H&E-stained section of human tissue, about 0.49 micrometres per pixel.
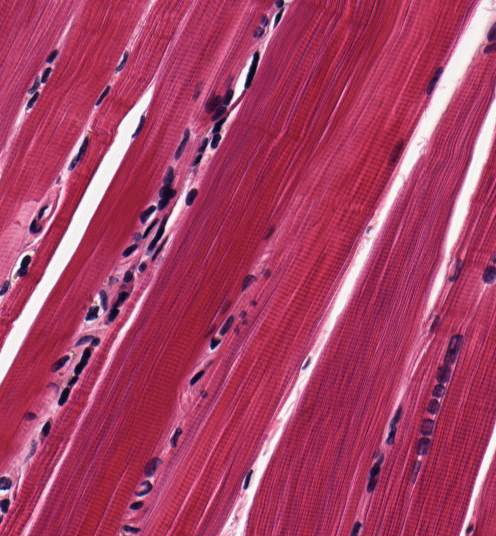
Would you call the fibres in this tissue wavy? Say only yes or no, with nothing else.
No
